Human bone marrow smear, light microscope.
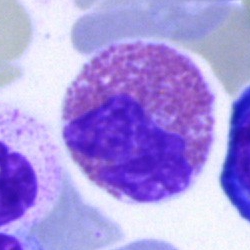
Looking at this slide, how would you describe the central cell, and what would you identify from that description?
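In the lower half of the cell lies a single nuclear mass, not divided into separate lobes. Its chromatin stains deep purple and appears dense, with a few small paler patches. Cytoplasm is plentiful and carries a pinkish-lilac tint. The cell is an eosinophil.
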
